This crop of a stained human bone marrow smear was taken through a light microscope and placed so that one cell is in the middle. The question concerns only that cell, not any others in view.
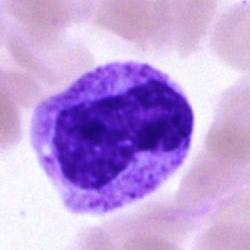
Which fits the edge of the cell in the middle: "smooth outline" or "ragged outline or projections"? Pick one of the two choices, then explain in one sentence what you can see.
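Smooth outline. The cell outline is roughly oval and smooth.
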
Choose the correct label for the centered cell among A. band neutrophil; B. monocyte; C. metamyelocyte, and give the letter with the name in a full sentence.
The centrally positioned cell is a metamyelocyte, consistent with option C, which is correct.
